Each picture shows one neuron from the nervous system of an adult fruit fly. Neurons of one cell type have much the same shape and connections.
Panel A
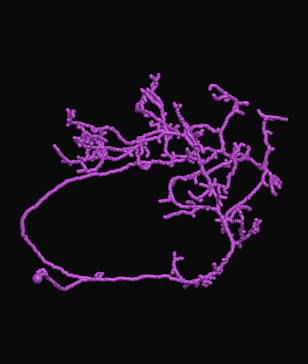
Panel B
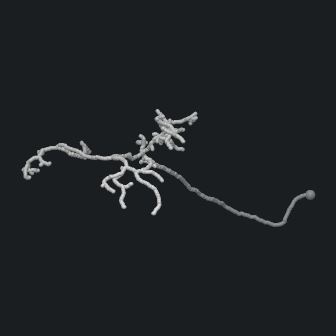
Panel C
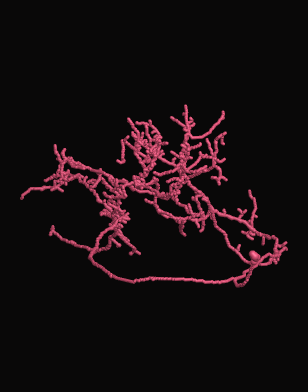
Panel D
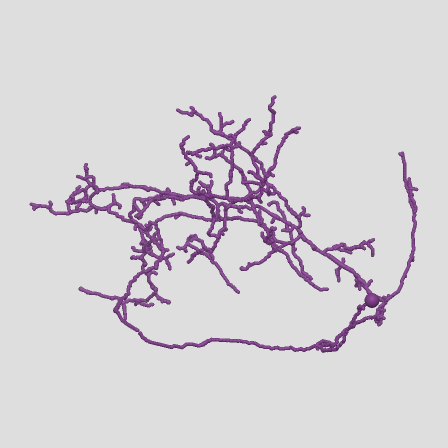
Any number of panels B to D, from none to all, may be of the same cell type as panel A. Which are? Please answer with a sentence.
Panel C and panel D are of the same cell type.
